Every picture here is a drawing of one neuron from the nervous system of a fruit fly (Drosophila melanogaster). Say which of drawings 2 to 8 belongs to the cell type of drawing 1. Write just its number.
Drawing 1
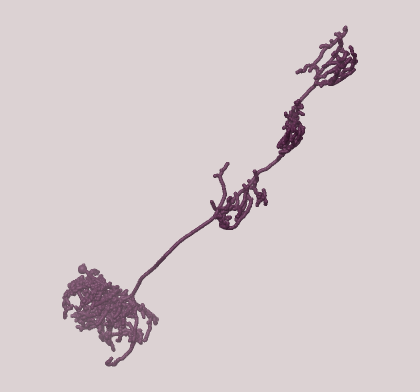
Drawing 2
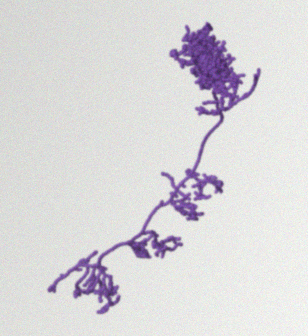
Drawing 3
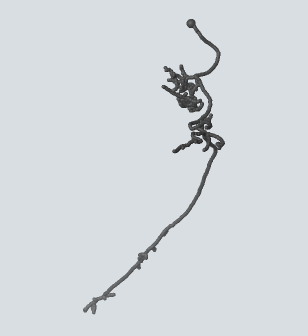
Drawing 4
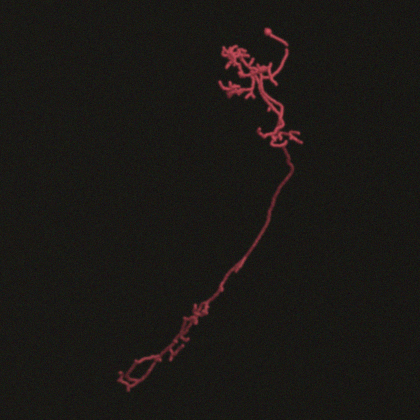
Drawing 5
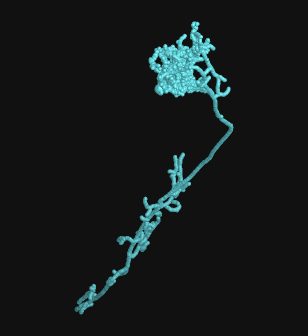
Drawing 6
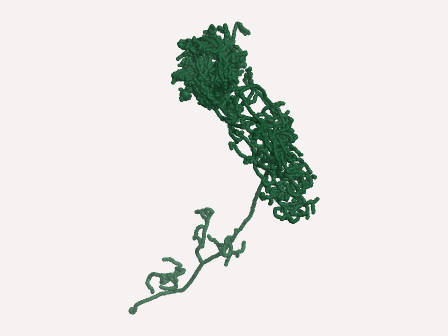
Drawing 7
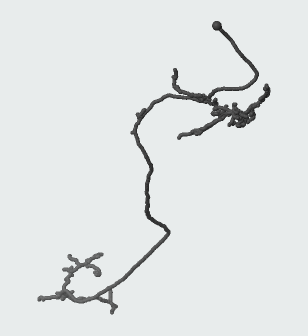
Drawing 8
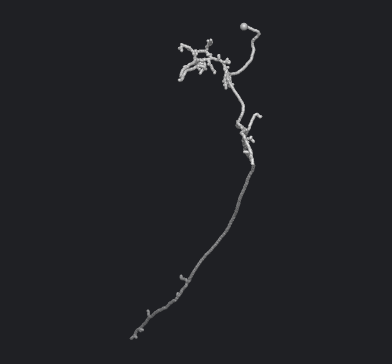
2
